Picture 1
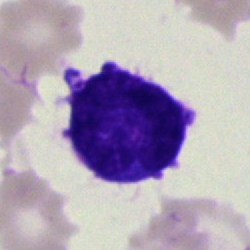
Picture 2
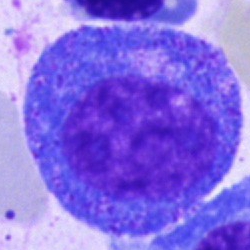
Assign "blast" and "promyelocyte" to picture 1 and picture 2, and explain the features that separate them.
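In picture 2 is the promyelocyte, and picture 1 holds the blast. The blast has a roughly round outline from which several small knob-like blebs project, whereas the promyelocyte's outline is round and smooth. Throughout, the blast stains a deep, dark purple-blue, and its cytoplasm is scant, with no broad rim set apart from the nucleus.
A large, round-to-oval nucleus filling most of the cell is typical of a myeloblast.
The promyelocyte's cytoplasm, by comparison, stains blue. No distinct granules are seen in the blast.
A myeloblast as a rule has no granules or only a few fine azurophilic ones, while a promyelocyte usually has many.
The promyelocyte's chromatin is clumped into darker and lighter patches rather than evenly smooth. Neither cell shows clear vacuoles.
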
